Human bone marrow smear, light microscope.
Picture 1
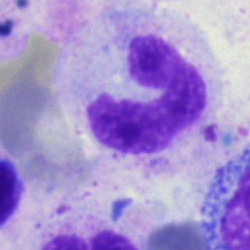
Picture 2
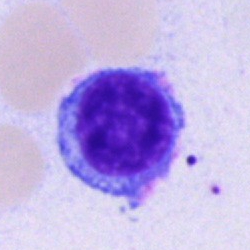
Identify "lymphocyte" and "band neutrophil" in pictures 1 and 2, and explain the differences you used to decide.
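Picture 1 shows the band neutrophil; picture 2 shows the lymphocyte. Nucleus shape: in the band neutrophil it is curved, with its open side facing the upper left.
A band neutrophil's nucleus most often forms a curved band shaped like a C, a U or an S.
In the lymphocyte the nucleus instead sits off-centre toward the upper right, leaving broader cytoplasm at the lower left. Chromatin: dark purple and clumped in both, coarsely in the band neutrophil, with paler patches between the clumps in the lymphocyte.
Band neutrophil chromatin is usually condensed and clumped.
Cytoplasm: abundant and pale lilac-grey in the band neutrophil, blue in the lymphocyte.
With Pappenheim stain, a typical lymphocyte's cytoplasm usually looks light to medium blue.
Outline: faint in the band neutrophil, blending into the background; roughly round and slightly ragged in the lymphocyte.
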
